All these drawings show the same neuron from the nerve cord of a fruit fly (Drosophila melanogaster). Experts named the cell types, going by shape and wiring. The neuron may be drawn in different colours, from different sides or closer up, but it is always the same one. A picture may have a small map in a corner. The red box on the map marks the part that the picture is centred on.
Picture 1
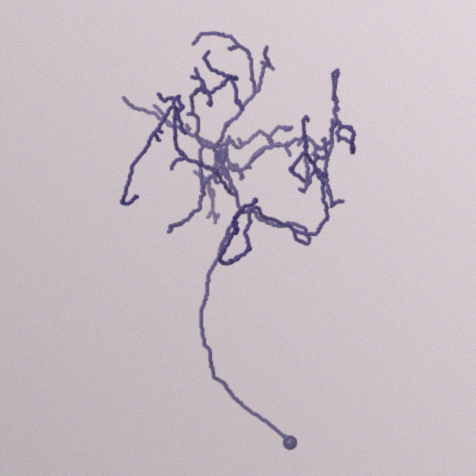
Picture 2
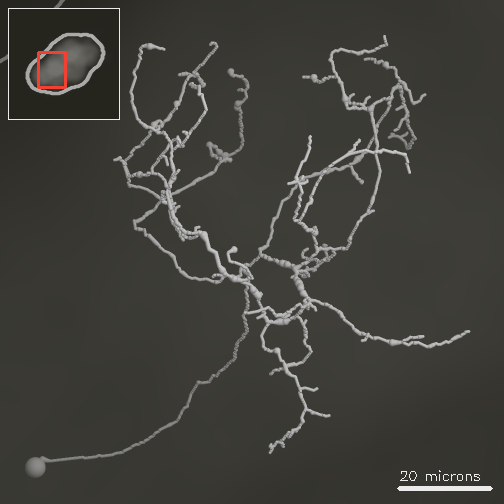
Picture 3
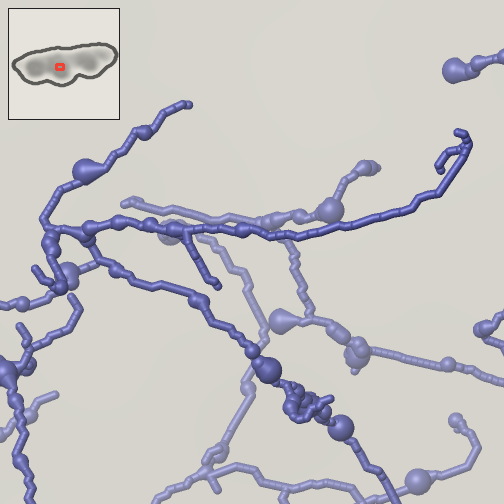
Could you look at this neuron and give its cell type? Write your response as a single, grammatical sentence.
So far as cell type goes, this neuron is IN20A.22A045.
